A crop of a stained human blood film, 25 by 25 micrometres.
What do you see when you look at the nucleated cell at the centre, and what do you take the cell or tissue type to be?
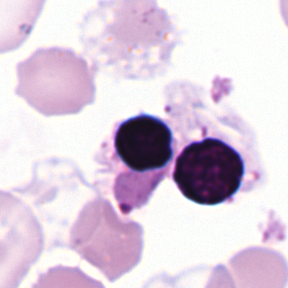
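Looking first at the nucleus, its chromatin seems very dense, almost evenly dark purple-black. Most of the cytoplasm I can see lies below it, and it has a pinkish-lilac colour. At the lower tip of that cytoplasm there is a small dark purple dot. This is a normoblast.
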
